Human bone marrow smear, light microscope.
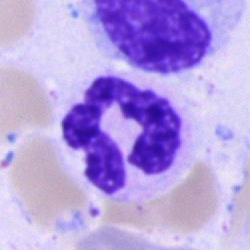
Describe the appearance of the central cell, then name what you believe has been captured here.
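Roughly round outline. Chromatin dark purple, coarsely clumped. No nucleoli visible in the nucleus. Cytoplasm without vacuoles. Cell: segmented neutrophil.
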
